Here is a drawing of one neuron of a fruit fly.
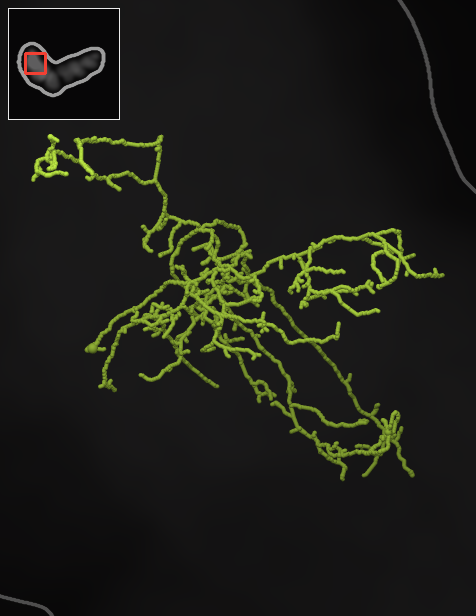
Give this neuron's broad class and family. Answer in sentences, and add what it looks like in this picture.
This is a central-brain intrinsic neuron. Its family is hemilineage SMPad1. Its cell body lies on the left of the picture. Dozens of branch ends can be seen.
